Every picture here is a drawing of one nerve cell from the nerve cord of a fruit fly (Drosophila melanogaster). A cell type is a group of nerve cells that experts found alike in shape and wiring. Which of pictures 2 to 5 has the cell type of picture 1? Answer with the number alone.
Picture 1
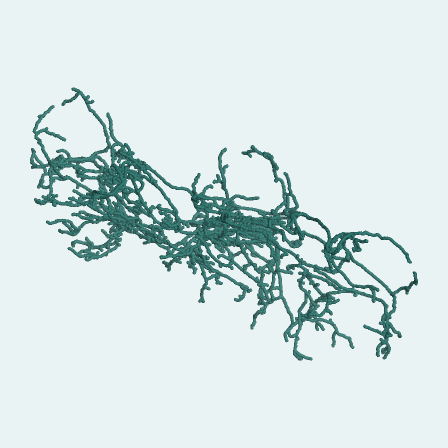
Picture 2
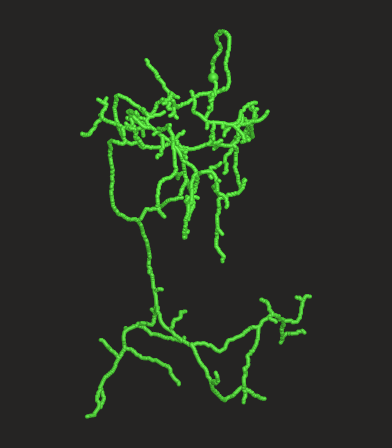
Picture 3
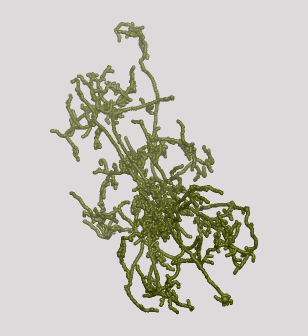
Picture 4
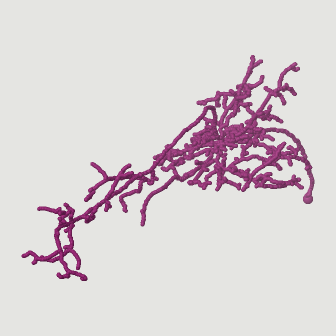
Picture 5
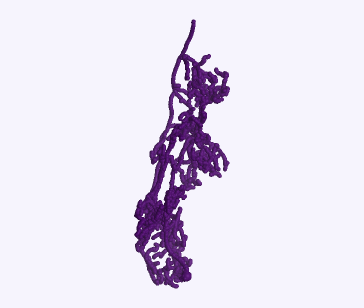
3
